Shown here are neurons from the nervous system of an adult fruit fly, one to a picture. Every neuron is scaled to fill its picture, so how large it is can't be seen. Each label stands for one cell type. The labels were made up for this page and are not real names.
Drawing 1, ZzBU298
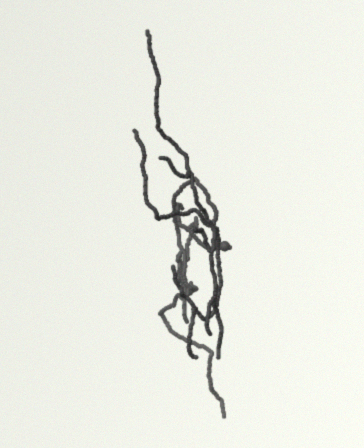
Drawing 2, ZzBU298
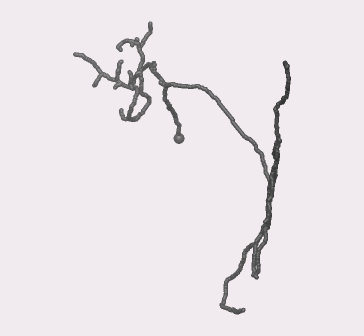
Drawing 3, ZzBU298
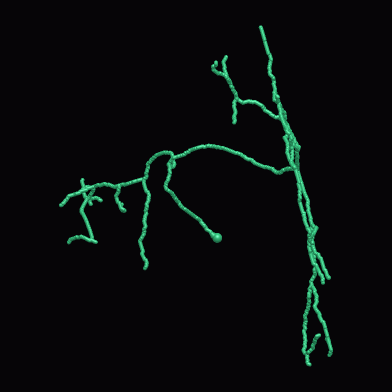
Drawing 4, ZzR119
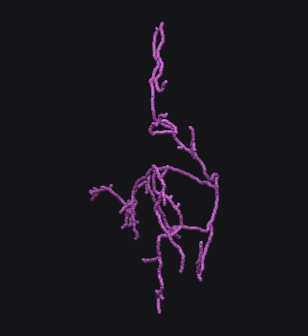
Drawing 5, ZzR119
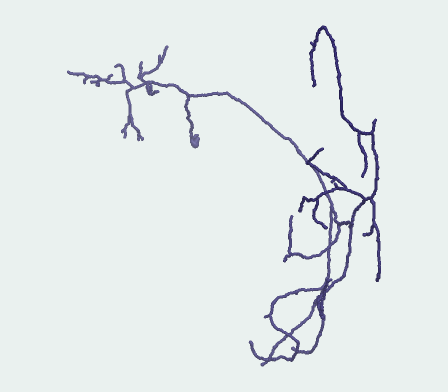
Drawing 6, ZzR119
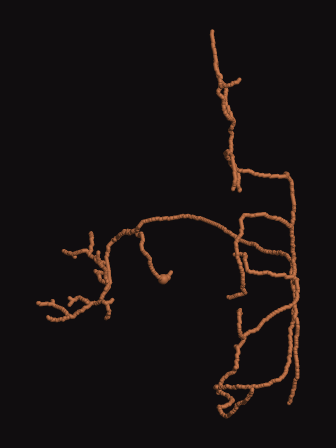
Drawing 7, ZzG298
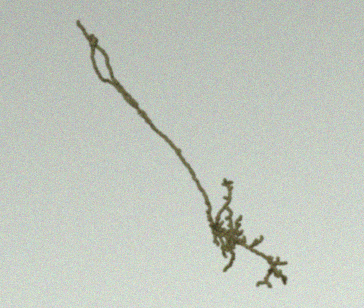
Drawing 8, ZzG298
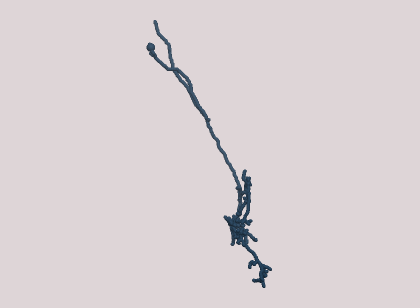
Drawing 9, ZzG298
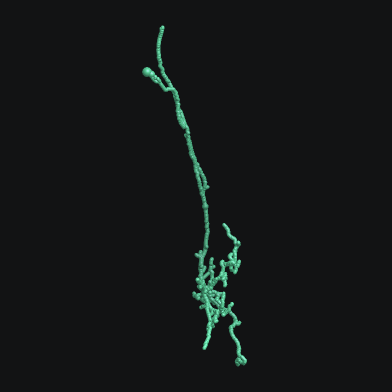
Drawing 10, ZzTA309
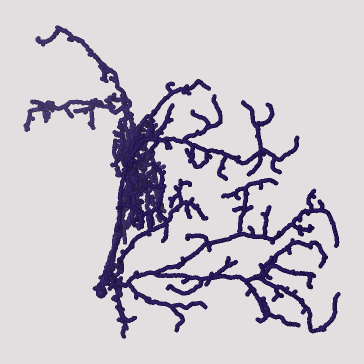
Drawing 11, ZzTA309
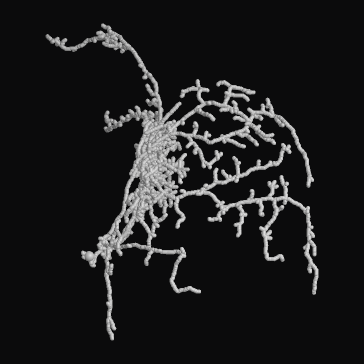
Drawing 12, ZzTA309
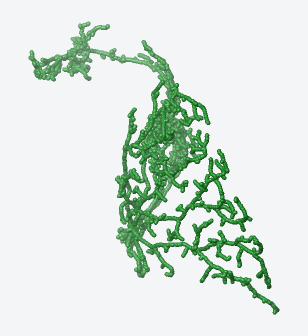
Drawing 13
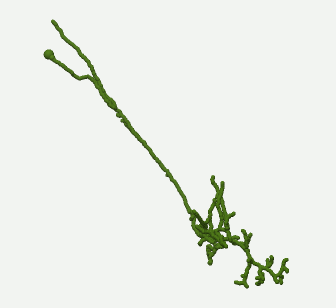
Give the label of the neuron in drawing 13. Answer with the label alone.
ZzG298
